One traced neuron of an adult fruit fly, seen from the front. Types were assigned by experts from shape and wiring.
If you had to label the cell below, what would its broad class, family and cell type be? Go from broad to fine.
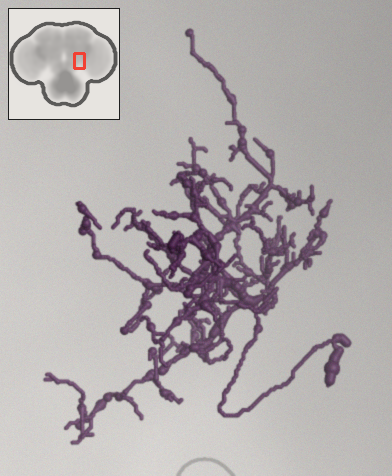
central-brain intrinsic neuron; hemilineage WEDa1; CB1948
